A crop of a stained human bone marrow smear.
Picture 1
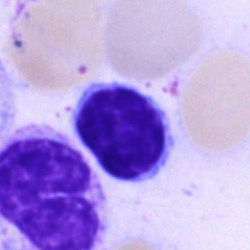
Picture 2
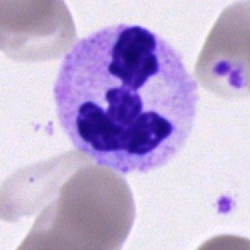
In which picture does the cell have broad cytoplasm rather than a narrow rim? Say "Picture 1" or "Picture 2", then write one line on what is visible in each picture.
Picture 2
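What picture 1 shows: The cytoplasm forms only a very thin rim around the nucleus.
What picture 2 shows: The cytoplasm is plentiful and pale lilac.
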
